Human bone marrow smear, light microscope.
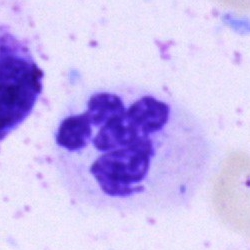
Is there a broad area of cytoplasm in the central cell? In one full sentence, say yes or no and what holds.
Yes, it is abundant cytoplasm that surrounds its nucleus.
